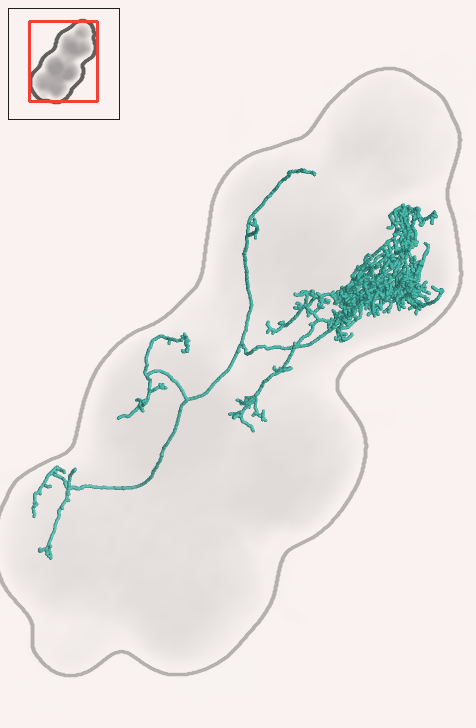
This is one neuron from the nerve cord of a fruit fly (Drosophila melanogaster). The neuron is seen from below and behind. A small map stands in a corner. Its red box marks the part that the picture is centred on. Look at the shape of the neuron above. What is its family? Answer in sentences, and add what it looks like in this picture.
The family is hemilineage 18B. This is a nerve-cord intrinsic neuron. Dozens of branch ends can be seen. As drawn here it is about as wide as it is tall.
